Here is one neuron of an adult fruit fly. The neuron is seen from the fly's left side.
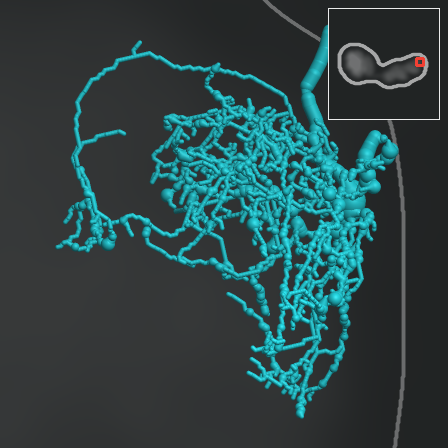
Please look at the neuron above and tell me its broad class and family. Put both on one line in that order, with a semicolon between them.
motor neuron of the nerve cord; MNad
